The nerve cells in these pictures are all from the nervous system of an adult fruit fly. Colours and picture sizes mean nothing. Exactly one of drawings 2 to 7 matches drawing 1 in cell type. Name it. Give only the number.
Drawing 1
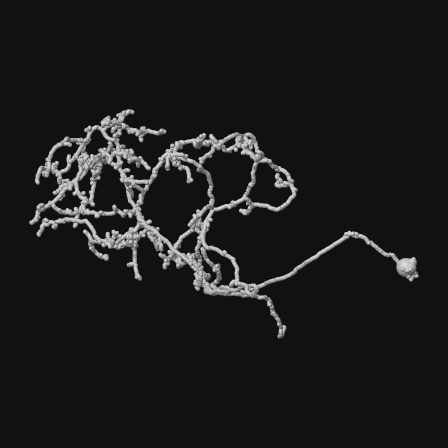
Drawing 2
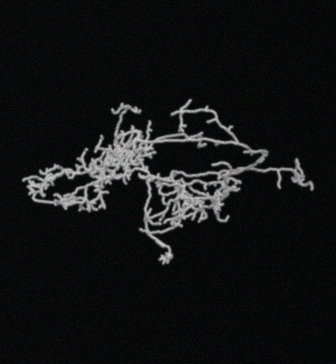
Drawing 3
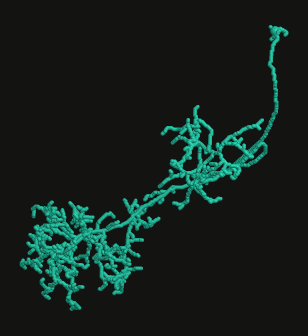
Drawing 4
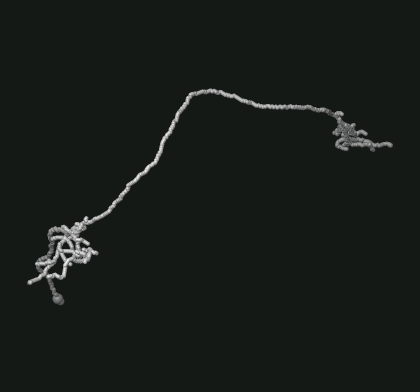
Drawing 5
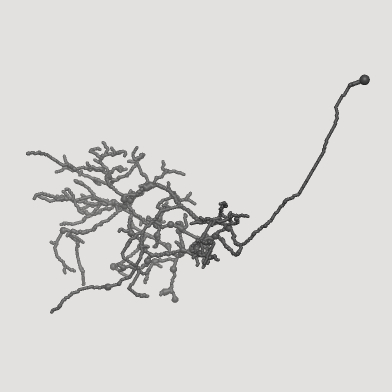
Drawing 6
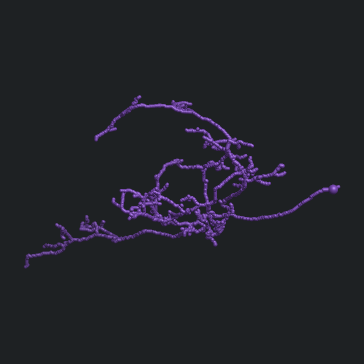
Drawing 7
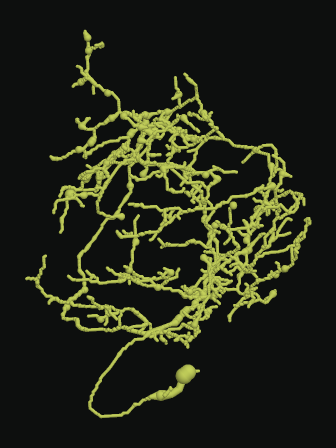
3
